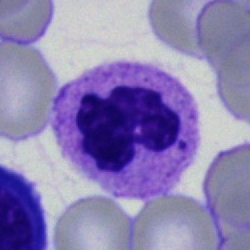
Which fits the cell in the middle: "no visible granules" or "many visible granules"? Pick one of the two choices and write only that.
Many visible granules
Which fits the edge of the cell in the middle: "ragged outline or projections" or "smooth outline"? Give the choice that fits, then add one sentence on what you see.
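Smooth outline. The cell outline is round and smooth.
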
